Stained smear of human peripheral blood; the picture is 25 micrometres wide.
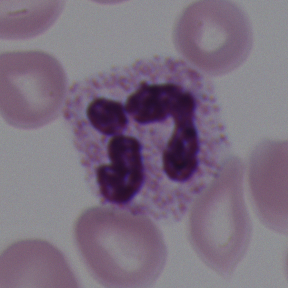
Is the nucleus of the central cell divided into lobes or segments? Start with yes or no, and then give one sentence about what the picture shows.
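Yes. The nucleus is divided into three separate-looking lobes.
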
